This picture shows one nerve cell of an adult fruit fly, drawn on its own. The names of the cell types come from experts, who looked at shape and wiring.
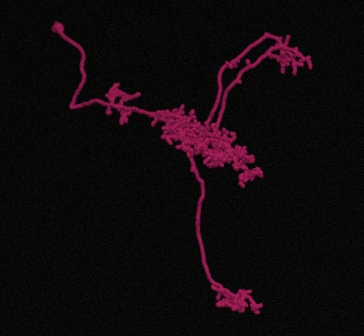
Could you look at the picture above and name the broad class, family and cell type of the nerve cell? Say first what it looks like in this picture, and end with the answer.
As drawn here it is about as wide as it is tall. Its broad class is optic-lobe intrinsic neuron. Its family is Y. The cell type is Y12.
